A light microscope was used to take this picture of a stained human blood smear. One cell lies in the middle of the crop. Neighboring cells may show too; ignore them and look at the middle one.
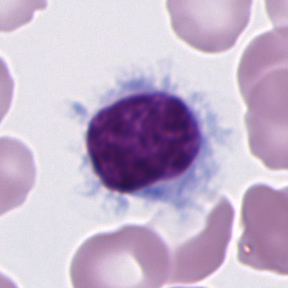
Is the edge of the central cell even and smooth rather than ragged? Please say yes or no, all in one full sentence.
No, by its outline the cell is rough, not smooth and even.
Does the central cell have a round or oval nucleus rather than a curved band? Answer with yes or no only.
Yes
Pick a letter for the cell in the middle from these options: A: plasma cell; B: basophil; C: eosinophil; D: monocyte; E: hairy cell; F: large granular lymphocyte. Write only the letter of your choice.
E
